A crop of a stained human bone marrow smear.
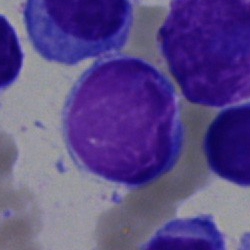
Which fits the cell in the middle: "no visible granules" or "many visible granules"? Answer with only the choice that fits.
No visible granules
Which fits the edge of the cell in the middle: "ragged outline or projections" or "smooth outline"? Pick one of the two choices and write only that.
Smooth outline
